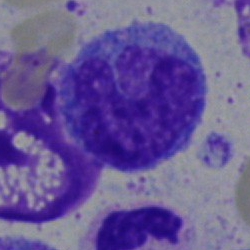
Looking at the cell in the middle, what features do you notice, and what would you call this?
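Outline roughly round, edge slightly ragged. Nucleus fills most of the cell, with a curved fold or groove near its upper part. Chromatin deep purple, finely textured with small paler spots, not coarsely clumped. Cytoplasm: narrow blue rim around the nucleus. Monocyte.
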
